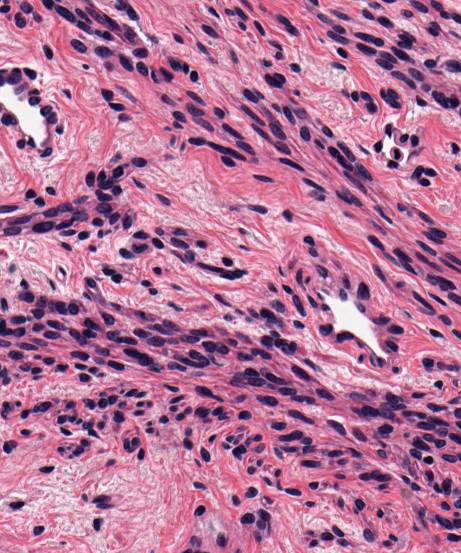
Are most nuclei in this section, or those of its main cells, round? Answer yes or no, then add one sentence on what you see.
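No. The nuclei are dark, elongated and often wavy, with tapered ends.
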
